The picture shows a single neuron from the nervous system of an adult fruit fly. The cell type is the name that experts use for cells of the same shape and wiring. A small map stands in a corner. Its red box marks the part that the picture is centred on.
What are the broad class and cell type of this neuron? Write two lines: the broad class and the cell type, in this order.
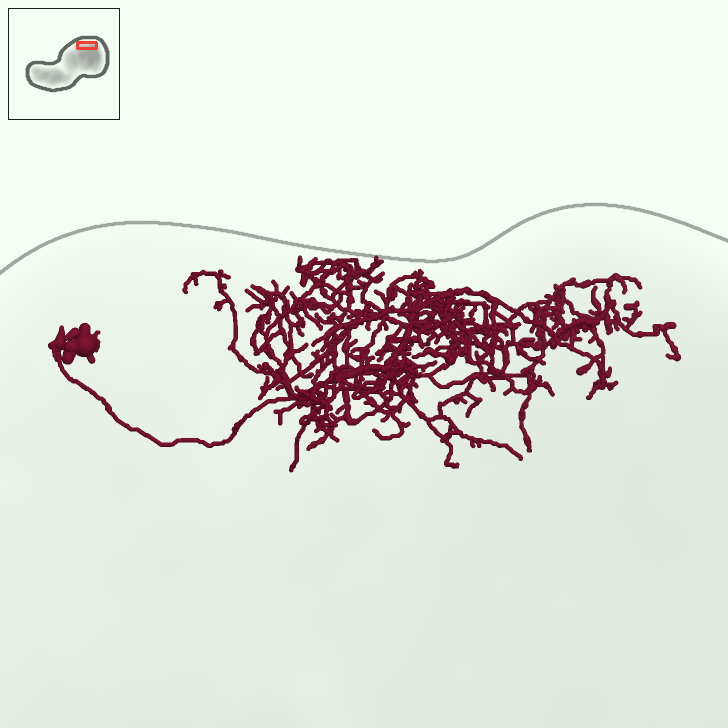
central-brain intrinsic neuron
SMP553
